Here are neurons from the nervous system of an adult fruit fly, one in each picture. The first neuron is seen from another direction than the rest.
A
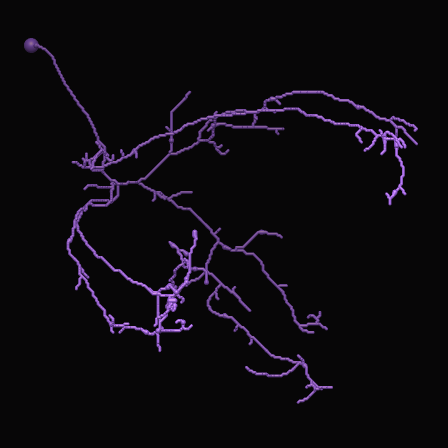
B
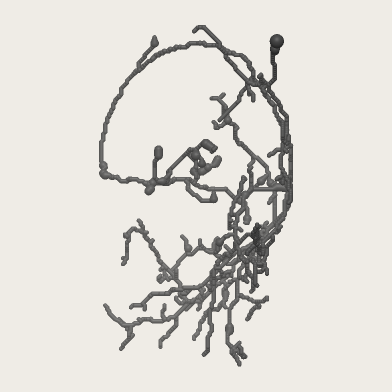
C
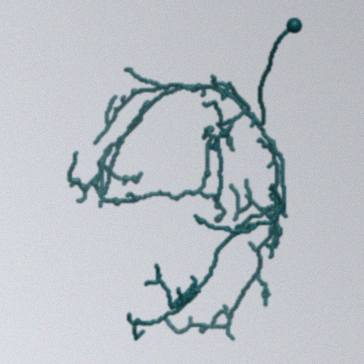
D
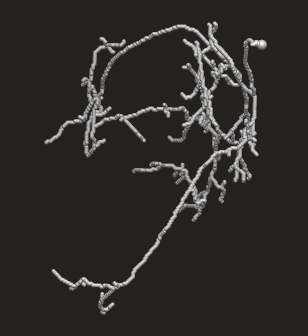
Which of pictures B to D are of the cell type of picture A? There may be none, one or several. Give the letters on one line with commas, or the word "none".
C, D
